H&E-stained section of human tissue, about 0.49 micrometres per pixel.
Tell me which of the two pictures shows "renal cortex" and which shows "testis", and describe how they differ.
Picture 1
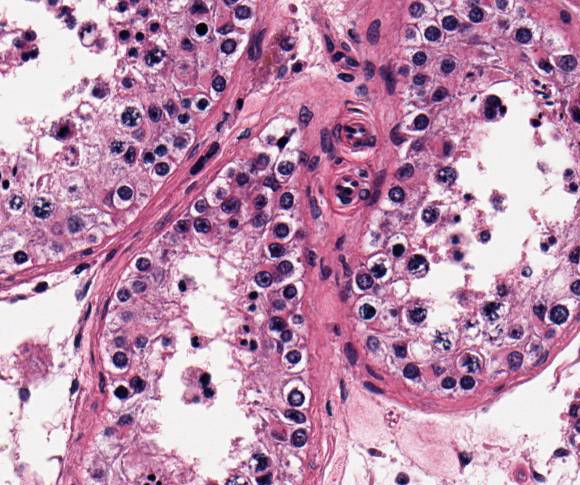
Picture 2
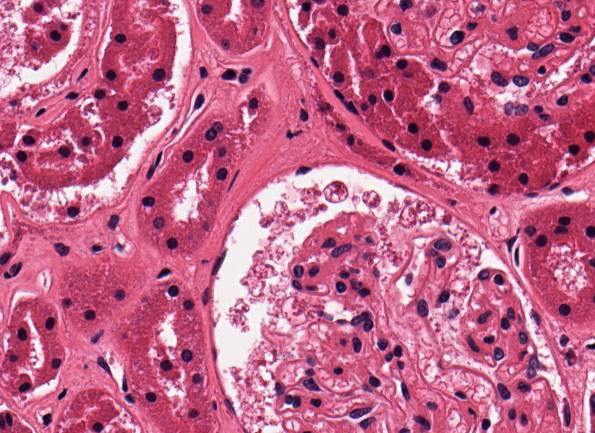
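That first picture's testis, and the second is renal cortex. The testis tubules have a thick lining several cells deep, with large cells carrying big round nuclei of coarse, clumped chromatin in the middle layers, and a thin pink wall around each. In the renal cortex the tubules have just a single layer of cuboidal cells with deeply eosinophilic granular cytoplasm. There's also a glomerulus at lower centre-right, its capillary loops packed with dark oval nuclei, more crowded than the tubules', inside a thin smooth Bowman's capsule.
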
